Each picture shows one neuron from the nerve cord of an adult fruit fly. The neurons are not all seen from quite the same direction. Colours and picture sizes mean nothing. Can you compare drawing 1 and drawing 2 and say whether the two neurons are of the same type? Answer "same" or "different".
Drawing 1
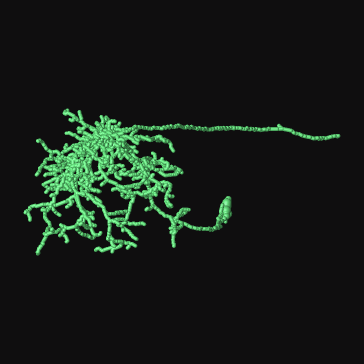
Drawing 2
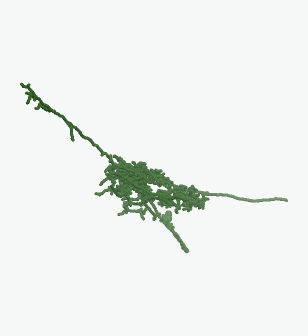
different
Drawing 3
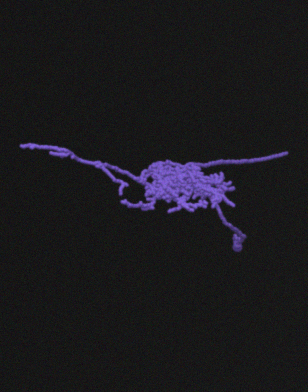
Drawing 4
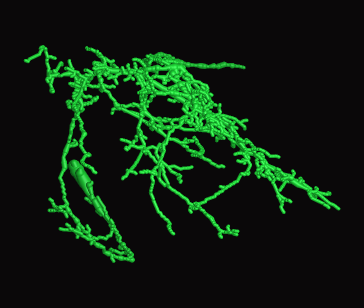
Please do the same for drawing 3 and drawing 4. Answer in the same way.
different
